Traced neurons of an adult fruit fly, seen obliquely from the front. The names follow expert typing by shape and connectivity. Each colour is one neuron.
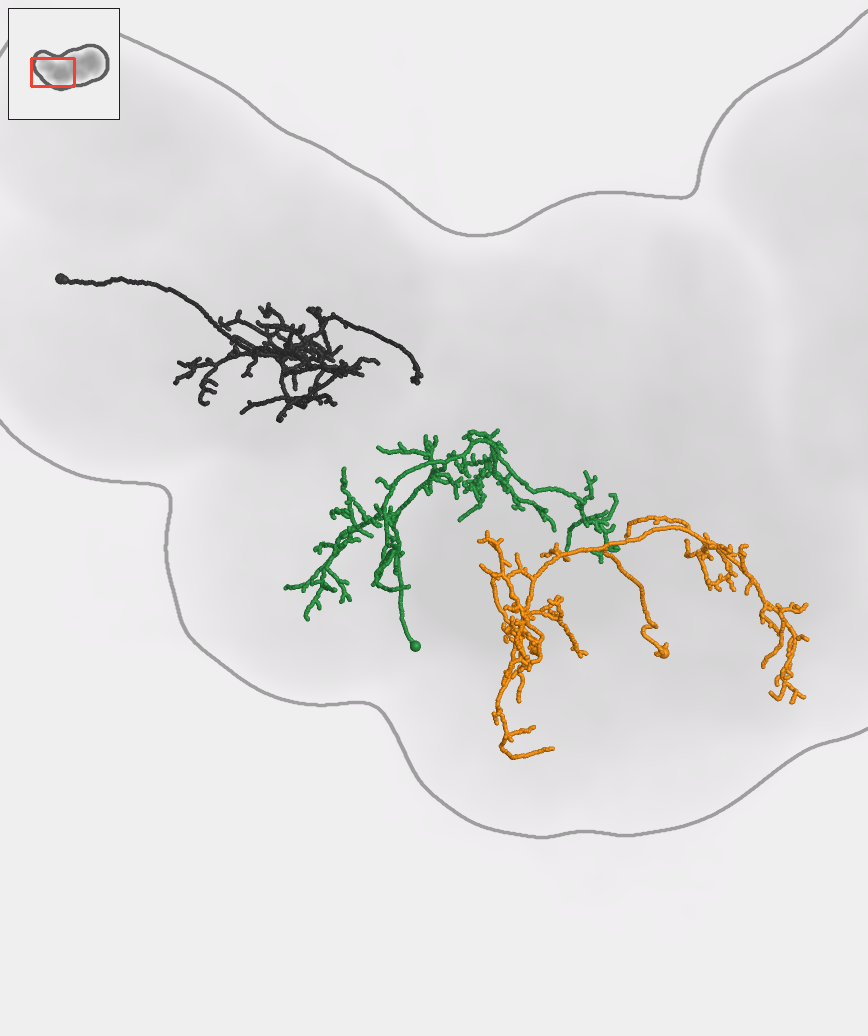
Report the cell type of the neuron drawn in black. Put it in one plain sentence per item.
The cell type is IN12B087.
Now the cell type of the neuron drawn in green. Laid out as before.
The cell type is IN12B072.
